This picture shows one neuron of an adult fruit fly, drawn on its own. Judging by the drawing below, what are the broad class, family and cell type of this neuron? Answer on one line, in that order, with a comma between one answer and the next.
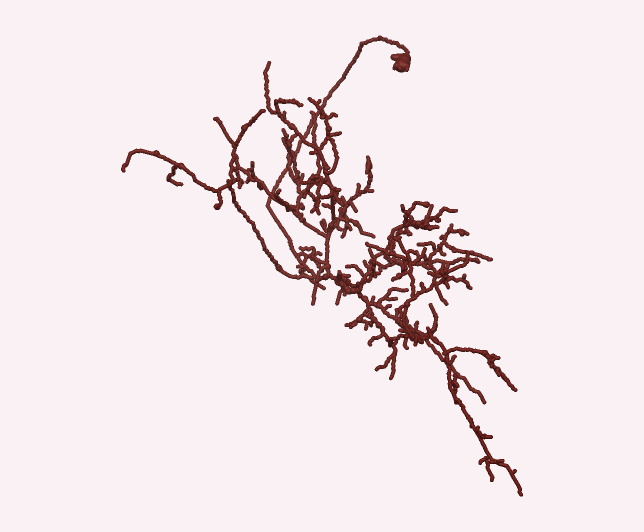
nerve-cord intrinsic neuron, hemilineage 11A, IN11A031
